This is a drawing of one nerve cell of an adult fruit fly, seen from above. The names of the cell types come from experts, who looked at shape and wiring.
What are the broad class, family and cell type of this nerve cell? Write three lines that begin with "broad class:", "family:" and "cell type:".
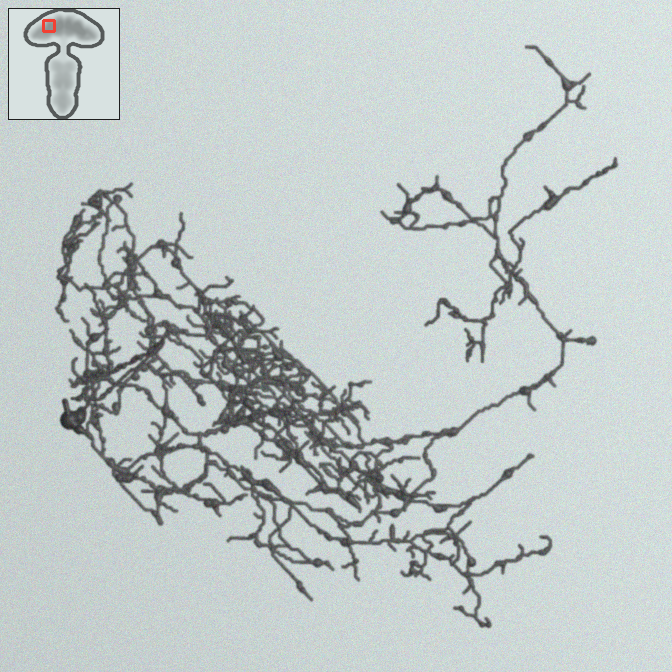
broad class: central-brain intrinsic neuron
family: hemilineage VLPl4_anterior
cell type: PVLP081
